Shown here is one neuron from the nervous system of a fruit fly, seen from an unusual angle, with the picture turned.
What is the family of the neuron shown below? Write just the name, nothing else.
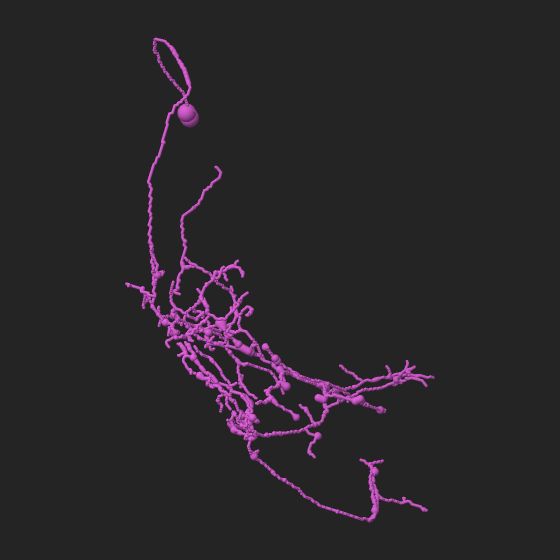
hemilineage 03B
